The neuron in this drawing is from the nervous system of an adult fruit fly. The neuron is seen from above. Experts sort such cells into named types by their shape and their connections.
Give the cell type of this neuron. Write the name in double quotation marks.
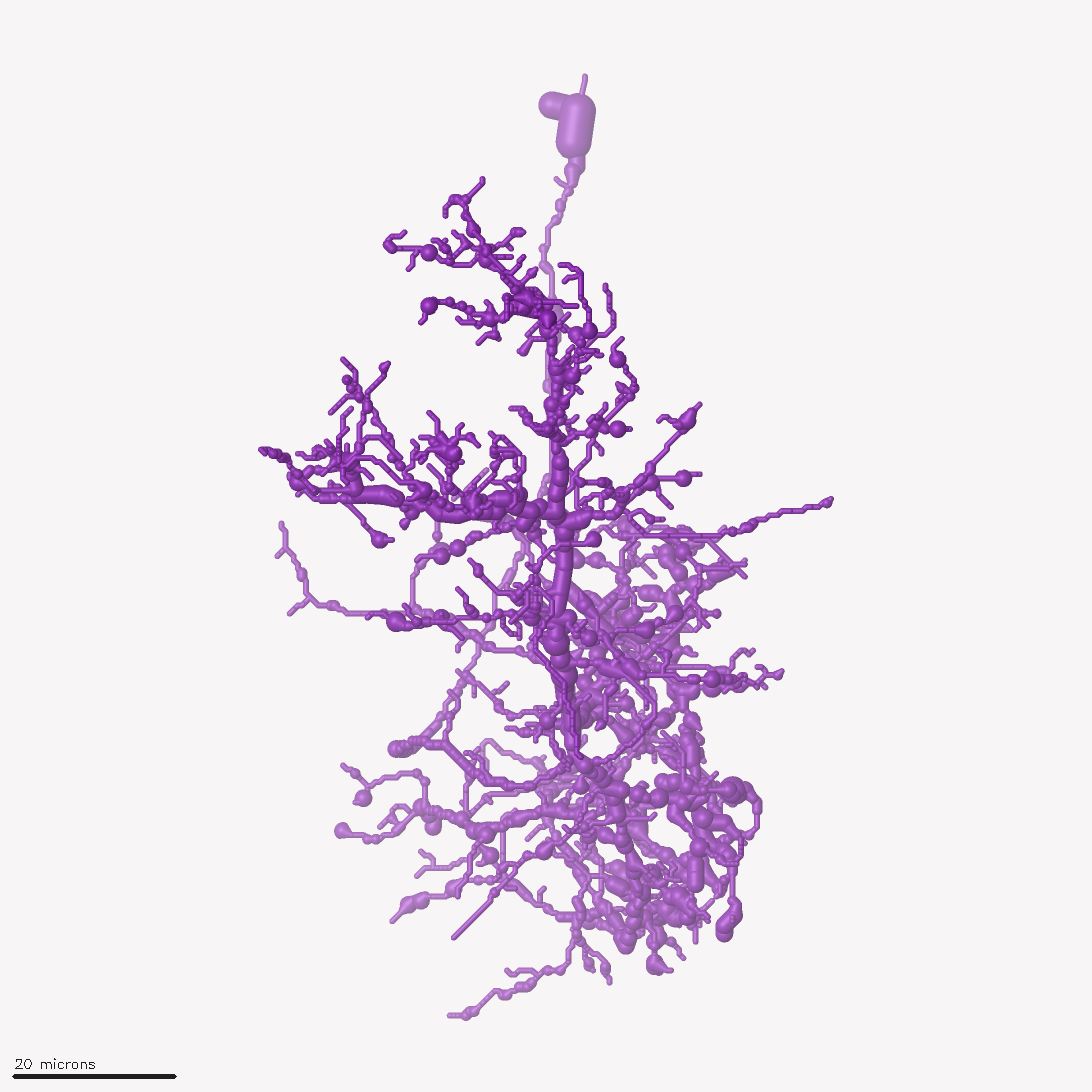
"VES018"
